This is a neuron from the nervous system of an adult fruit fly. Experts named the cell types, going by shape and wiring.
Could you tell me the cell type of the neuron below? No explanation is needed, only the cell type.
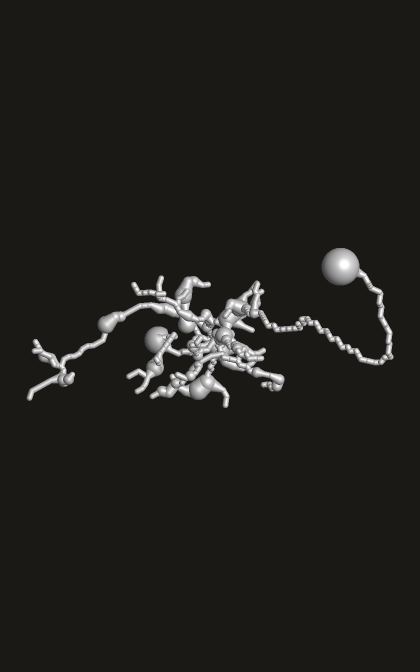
Dm2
